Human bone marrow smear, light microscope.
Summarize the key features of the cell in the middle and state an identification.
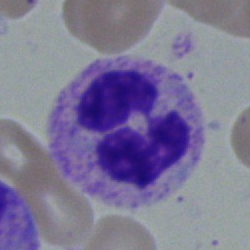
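Notice first that the cell in the middle is round in outline. At its centre, between the nuclear lobes, there is a small pale gap. Search the nucleus and you will find no nucleoli. Fine violet granules are scattered throughout the cytoplasm. What we have here is a segmented neutrophil.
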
